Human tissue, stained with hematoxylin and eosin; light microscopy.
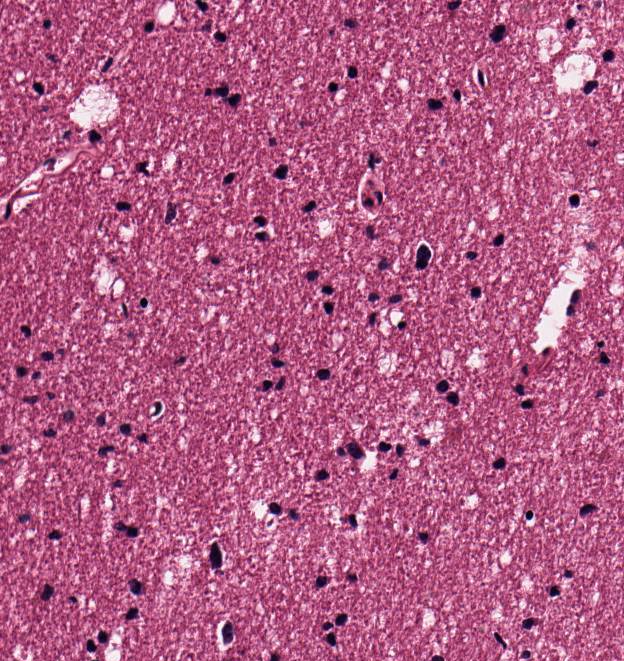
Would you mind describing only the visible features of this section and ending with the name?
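Fine pink fibrillary-granular matrix fills the whole field; no organised units. Small, round, darkly stained nuclei scattered fairly evenly throughout. Most show little or no visible cytoplasm. A few sit within small clear halos. Name: cerebral cortex.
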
